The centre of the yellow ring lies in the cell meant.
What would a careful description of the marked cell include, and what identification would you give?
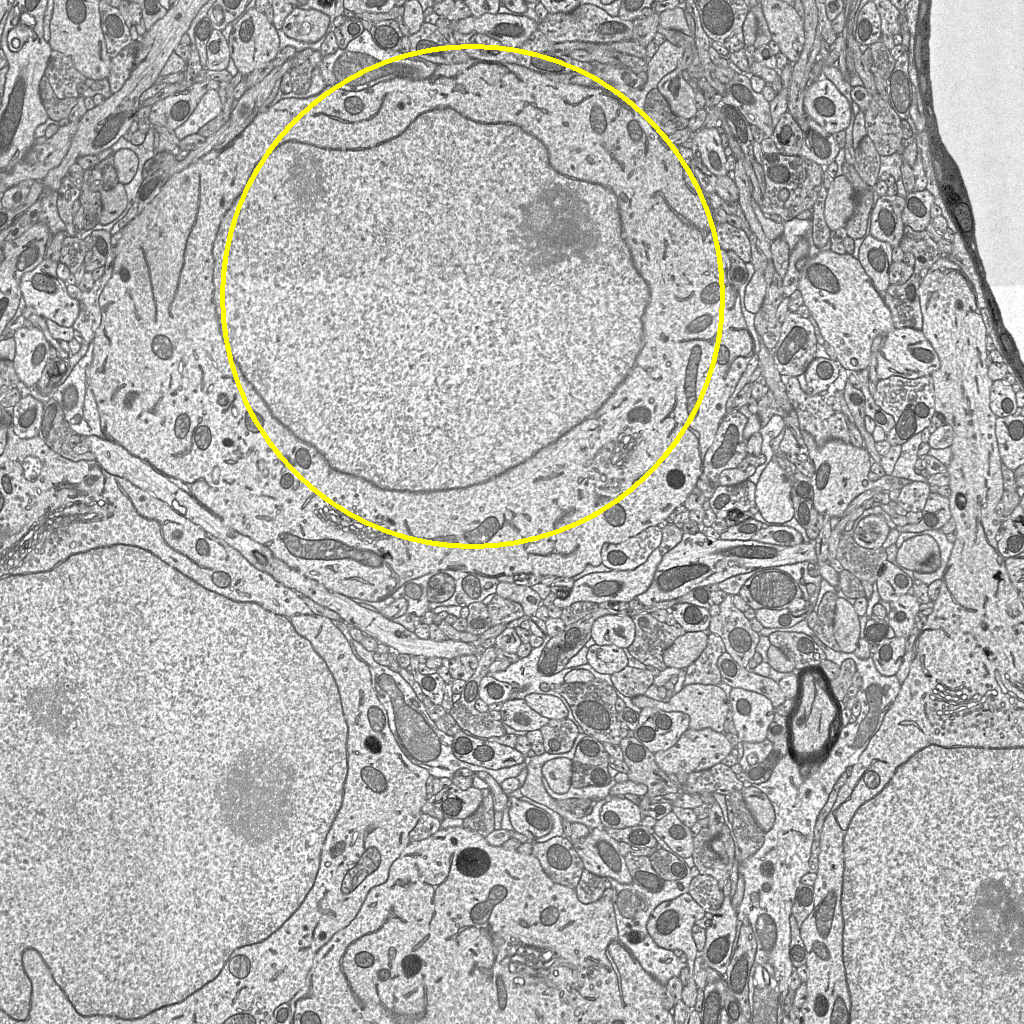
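The nuclear envelope follows gentle undulations and has no deep infoldings. Chromatin is pale and finely dispersed, with no dense clumps along the envelope. In the upper right part of the nucleus sits a dark, granular nucleolus. Oval and elongated mitochondria lie scattered singly through the cytoplasm. This cell is an excitatory neuron.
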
